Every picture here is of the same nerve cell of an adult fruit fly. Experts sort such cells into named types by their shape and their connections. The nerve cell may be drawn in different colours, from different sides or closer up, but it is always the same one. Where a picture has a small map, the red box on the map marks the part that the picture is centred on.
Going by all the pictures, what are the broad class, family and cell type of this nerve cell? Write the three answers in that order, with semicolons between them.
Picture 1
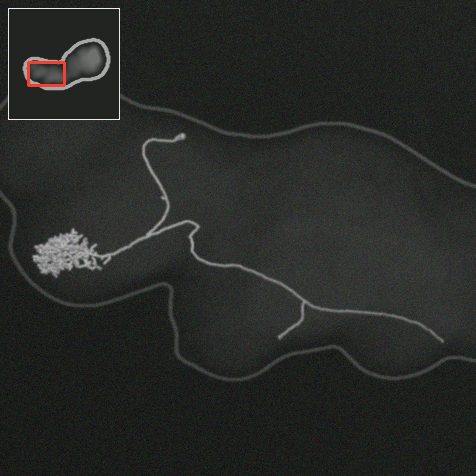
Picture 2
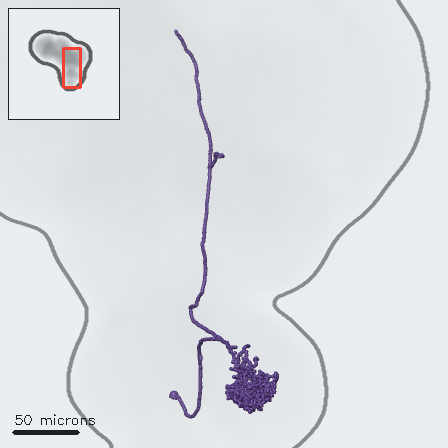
nerve-cord intrinsic neuron; hemilineage 23B; IN23B067_b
